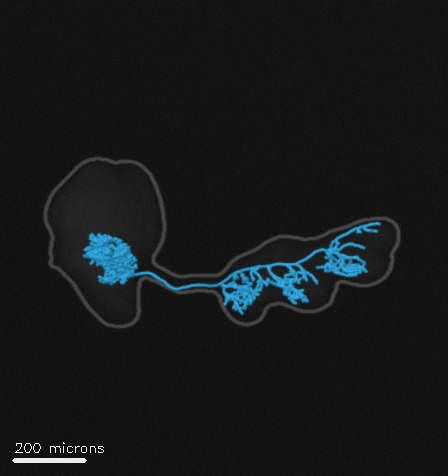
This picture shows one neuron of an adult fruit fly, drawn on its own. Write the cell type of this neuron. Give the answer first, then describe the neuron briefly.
The cell type is DNg100. This is a descending neuron. The cell body is on the left of the picture. From left to right in the picture it spans about 850 microns.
